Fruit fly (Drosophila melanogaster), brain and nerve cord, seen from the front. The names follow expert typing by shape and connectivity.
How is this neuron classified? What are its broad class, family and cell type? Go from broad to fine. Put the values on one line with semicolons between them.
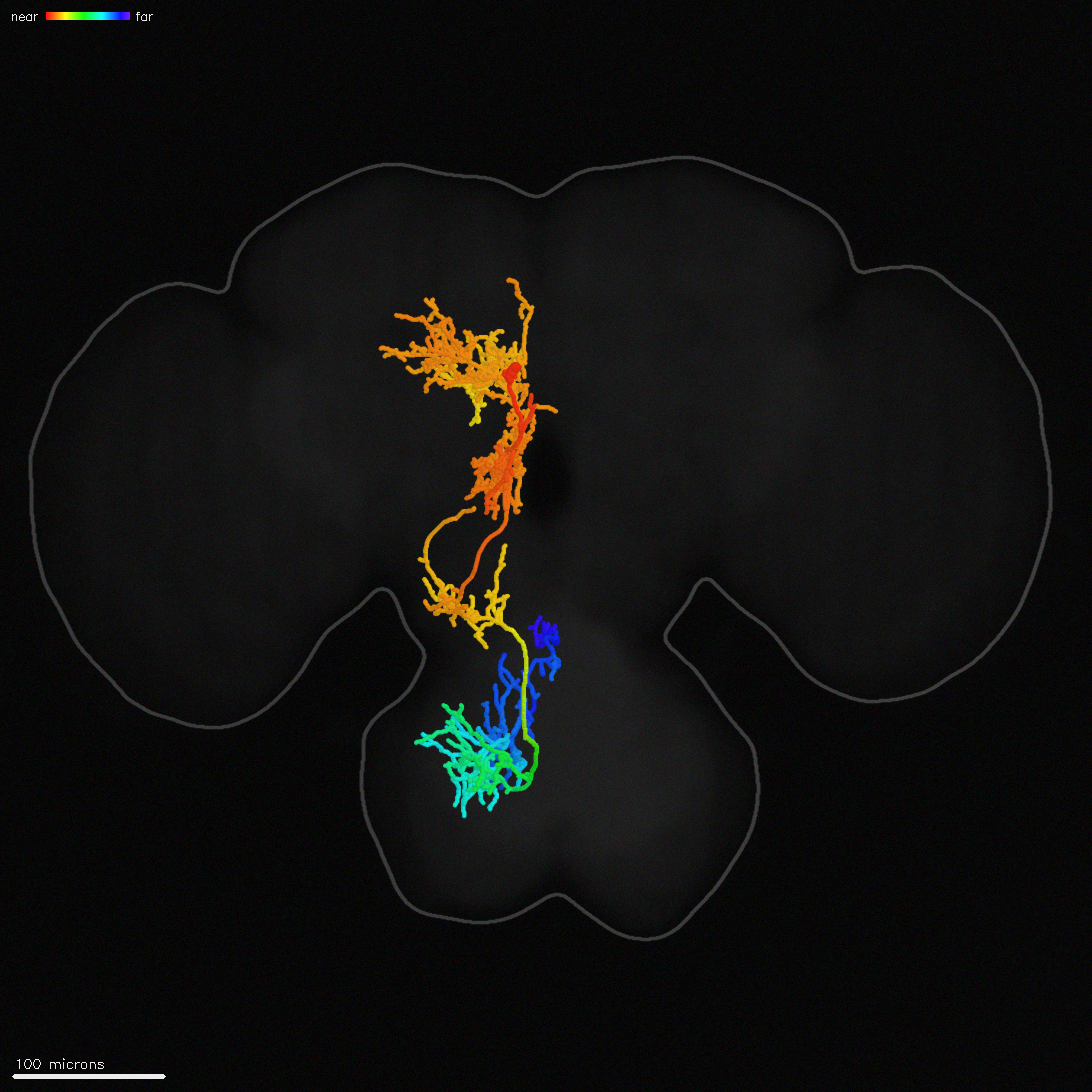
descending neuron; DNd; DNd05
